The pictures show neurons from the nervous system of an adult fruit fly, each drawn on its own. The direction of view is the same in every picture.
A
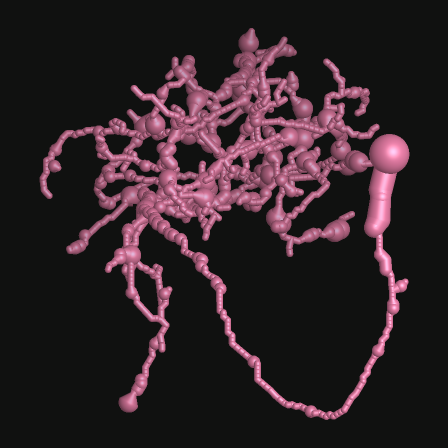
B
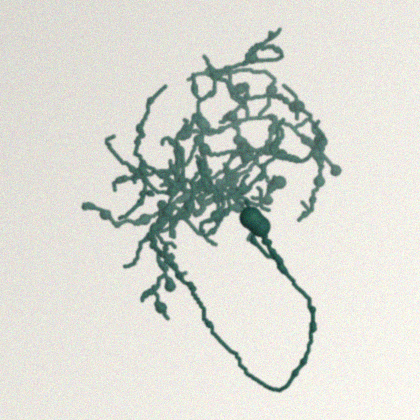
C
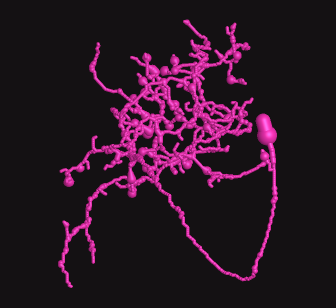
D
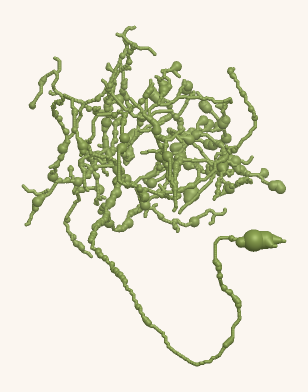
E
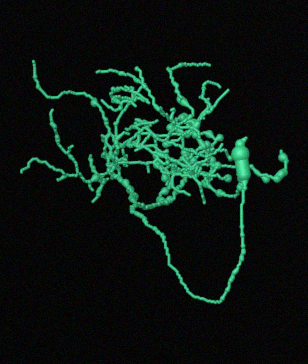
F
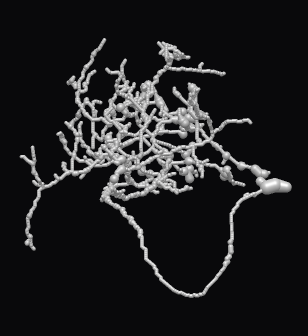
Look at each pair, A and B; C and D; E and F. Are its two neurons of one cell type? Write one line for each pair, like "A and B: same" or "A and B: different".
A and B: same
C and D: different
E and F: same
